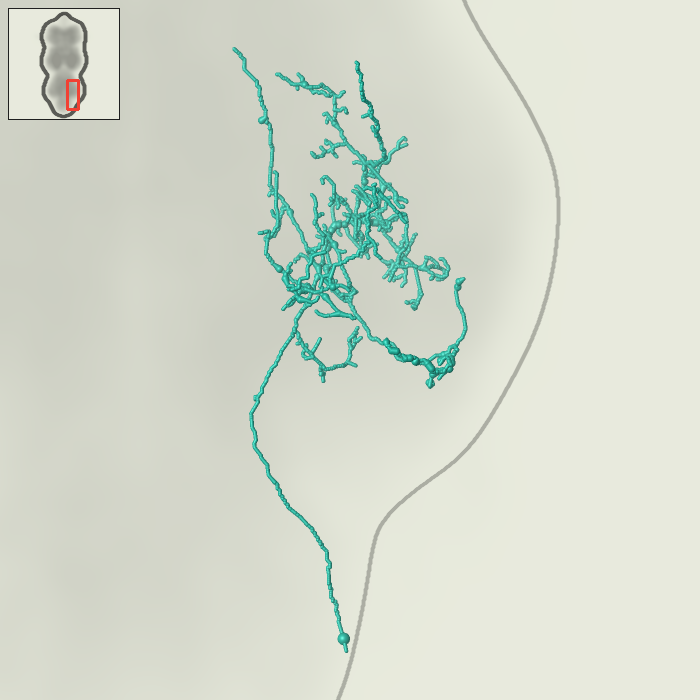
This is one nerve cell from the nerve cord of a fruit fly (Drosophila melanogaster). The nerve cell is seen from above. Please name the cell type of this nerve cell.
IN20A.22A047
